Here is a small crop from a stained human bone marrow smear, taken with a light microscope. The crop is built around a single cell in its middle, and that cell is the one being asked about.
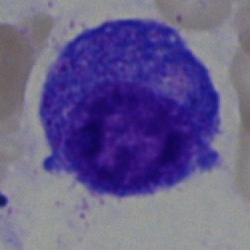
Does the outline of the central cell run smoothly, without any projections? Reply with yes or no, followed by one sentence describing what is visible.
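No. Small rounded blebs bulge from the lower left and lower right edges of the cell.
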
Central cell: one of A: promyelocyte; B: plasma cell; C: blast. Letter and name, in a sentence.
Option A is the right one, for the cell in the middle is a promyelocyte.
